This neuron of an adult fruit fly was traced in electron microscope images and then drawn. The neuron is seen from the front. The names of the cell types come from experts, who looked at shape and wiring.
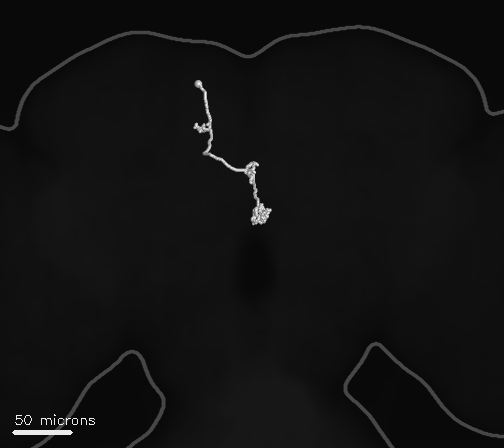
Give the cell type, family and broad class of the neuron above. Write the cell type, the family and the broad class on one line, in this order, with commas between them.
PFNm_a, class CX, central-brain intrinsic neuron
